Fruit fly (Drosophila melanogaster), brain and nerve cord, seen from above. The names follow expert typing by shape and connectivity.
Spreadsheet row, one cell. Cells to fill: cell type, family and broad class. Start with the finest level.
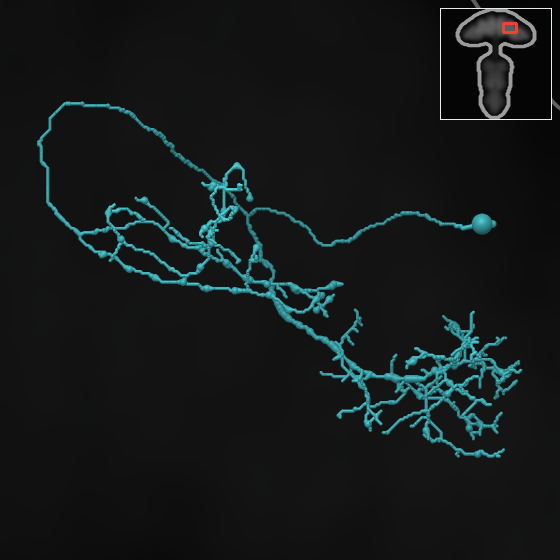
LHAD1f5; hemilineage SLPal2; central-brain intrinsic neuron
